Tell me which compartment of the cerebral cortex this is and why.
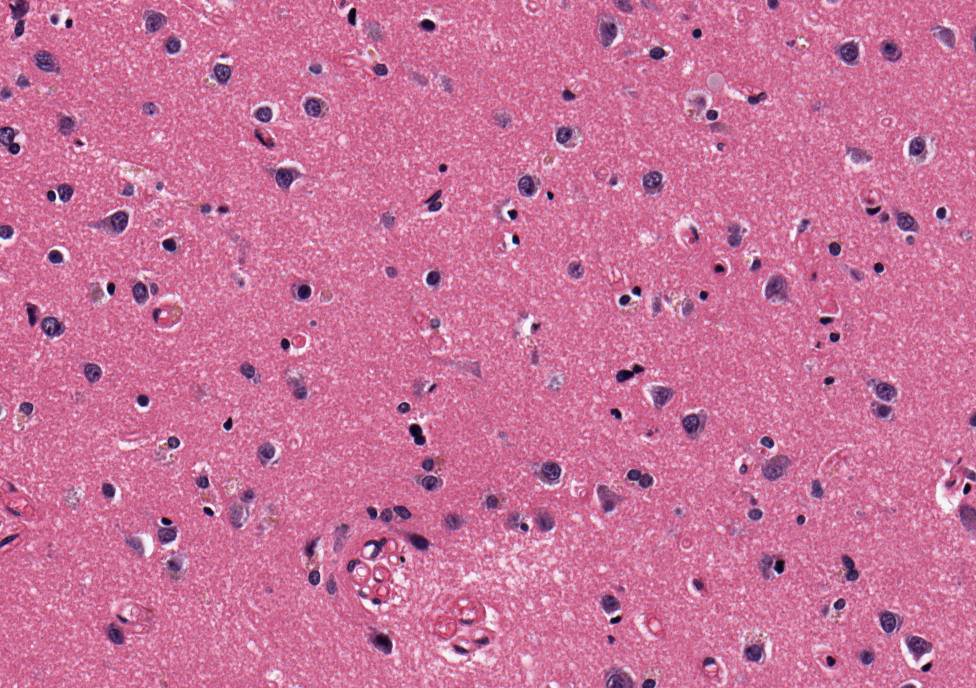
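Cellular layers of the cortex (layers II to VI). Larger cells: angular or triangular bodies, purple-pink cytoplasm, round paler nucleus.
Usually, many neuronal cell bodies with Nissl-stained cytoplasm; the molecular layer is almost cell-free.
Smaller cells: small dark round nucleus, little visible cytoplasm. Cells scattered singly, fairly evenly, in finely granular stippled pink background; no glands, sheets or directed fibres.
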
